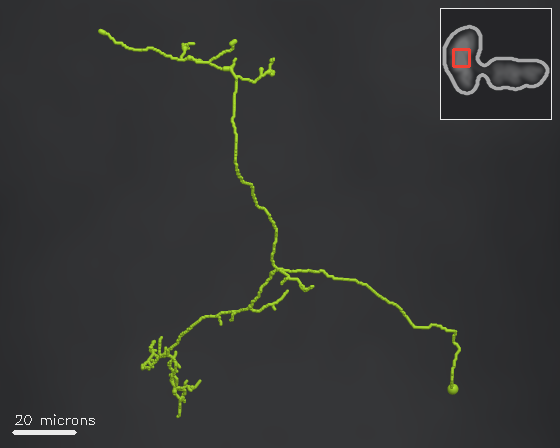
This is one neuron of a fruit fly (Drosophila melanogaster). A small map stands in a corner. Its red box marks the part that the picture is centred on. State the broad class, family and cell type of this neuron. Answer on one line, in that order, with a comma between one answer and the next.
central-brain intrinsic neuron, hemilineage CLp2, SMP268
